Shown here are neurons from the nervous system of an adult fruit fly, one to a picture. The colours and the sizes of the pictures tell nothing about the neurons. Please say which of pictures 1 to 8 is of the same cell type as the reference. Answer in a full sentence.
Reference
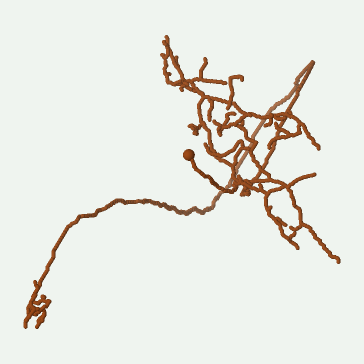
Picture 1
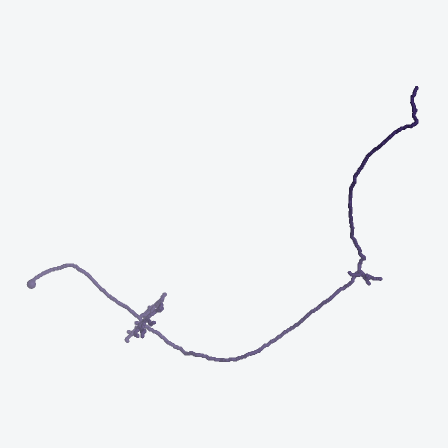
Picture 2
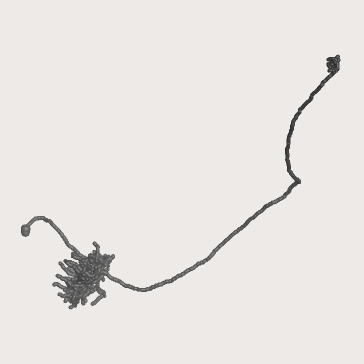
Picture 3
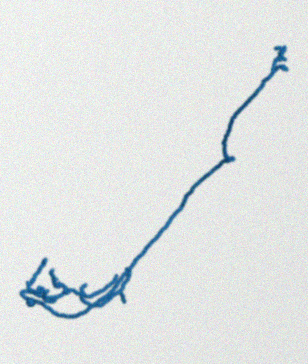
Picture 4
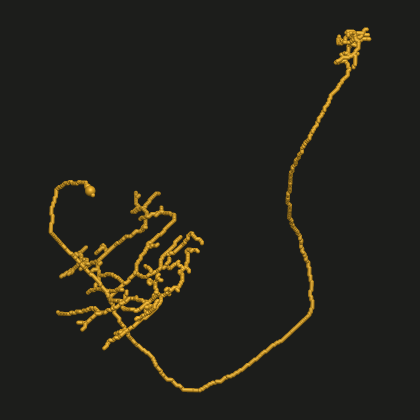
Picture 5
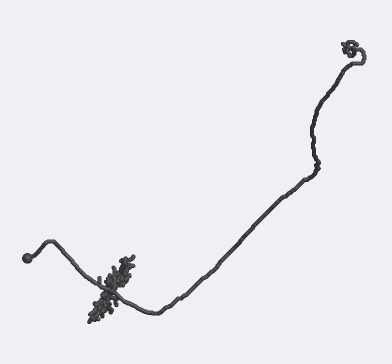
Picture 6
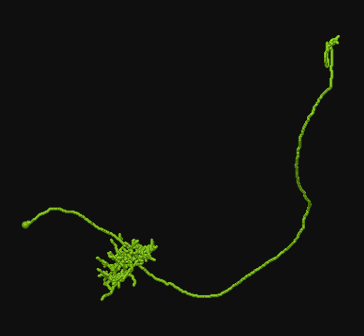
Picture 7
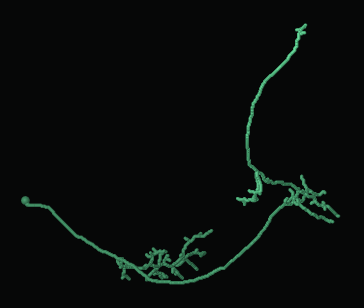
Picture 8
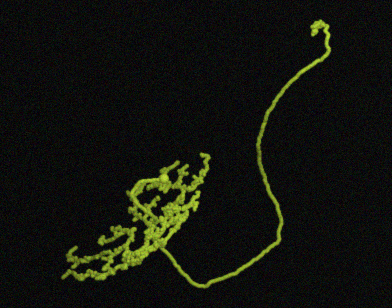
Picture 4 shows a neuron of the same cell type.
